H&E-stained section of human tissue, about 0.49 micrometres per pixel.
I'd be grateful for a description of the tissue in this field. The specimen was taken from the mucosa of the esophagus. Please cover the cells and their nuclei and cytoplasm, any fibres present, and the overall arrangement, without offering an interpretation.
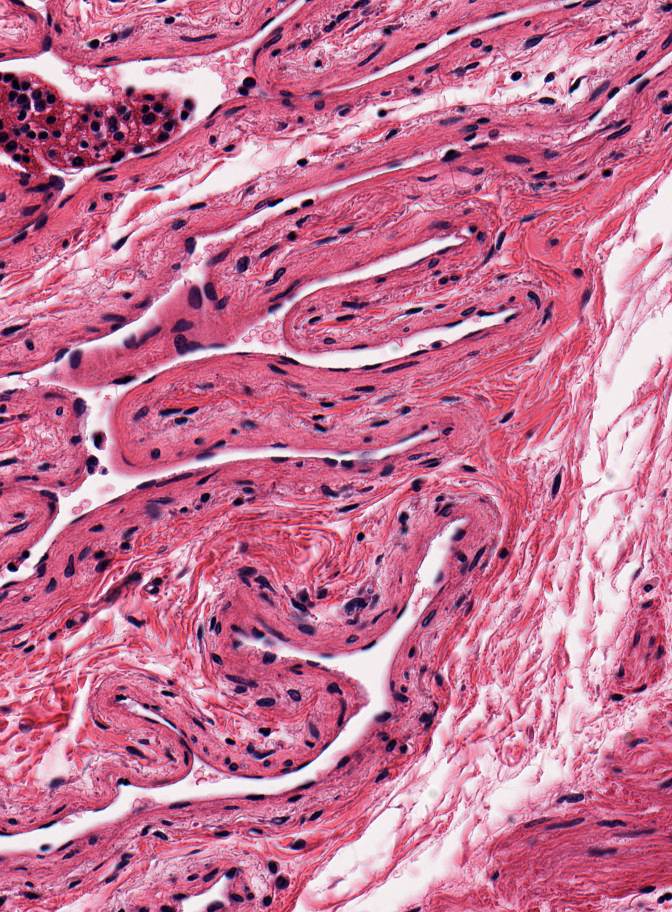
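Wavy, curving bundles of spindle-shaped cells occupy most of the field, on the left and in the centre. Within these bundles the nuclei are elongated and lie along the length of the cells. The right side of the field consists of looser, paler tissue made of thin, wispy pink strands. A small, tightly packed cluster of round dark nuclei lies in the top left corner.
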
